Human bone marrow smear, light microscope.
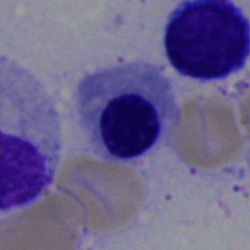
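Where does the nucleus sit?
Off-centre, with most of the cytoplasm lying above it.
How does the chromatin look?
Dense and dark purple throughout the nucleus.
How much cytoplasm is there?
Plenty: it covers a larger area than the nucleus and is pale greyish-blue.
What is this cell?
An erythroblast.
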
